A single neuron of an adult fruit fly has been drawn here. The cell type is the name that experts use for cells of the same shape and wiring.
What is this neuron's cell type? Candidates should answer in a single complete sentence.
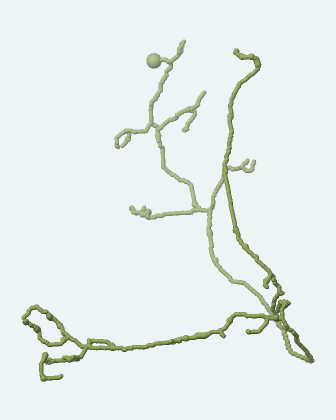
The neuron is categorized under cell type KCa'b'-ap2.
